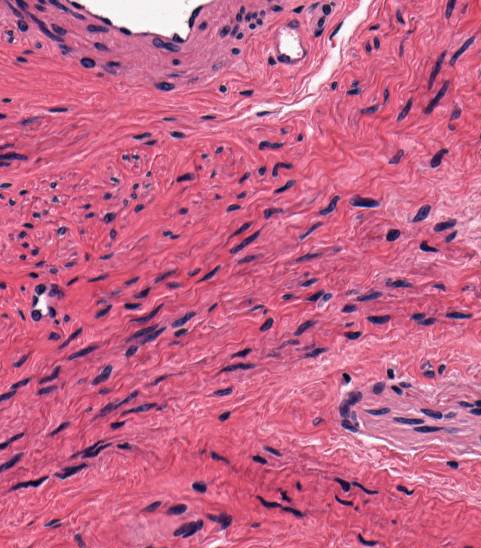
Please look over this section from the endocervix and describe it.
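First, the tissue: dense and fibrous throughout, made of wavy eosinophilic collagen bundles. Next, the cells: spindle-shaped, with slender, elongated, dark nuclei scattered between the bundles, their cytoplasm indistinguishable from collagen. Last, one small thin-walled vessel with an empty lumen lies near the top edge, right of centre.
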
